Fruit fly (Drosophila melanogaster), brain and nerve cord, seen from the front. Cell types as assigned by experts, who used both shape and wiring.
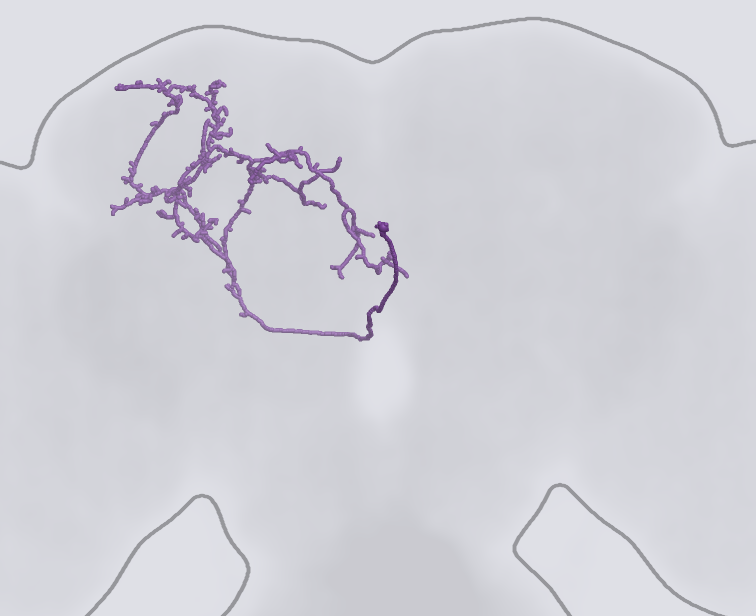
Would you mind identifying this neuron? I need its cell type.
CB3691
